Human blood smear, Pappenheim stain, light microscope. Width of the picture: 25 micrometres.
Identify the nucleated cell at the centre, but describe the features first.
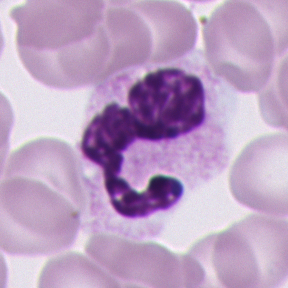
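The outline looks roughly round and smooth. Inside, the nucleus is split into lobes linked in a curved chain. That chain bends into a C, open toward the right. Around it the cytoplasm is plentiful and pale pinkish-lilac. What I'm looking at is a segmented neutrophil.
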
